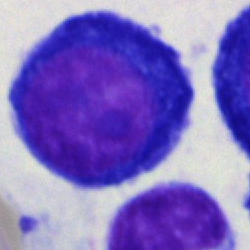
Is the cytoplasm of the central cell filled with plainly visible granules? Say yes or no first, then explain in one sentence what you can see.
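No. No granules are visible in the cytoplasm.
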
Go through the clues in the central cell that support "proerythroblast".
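In this proerythroblast, the outline is roughly round, though the border is slightly bumpy with small blebs. The chromatin looks fine and evenly spread, without coarse clumps. Deep blue in colour, the cytoplasm is darker than the purple nucleus.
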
